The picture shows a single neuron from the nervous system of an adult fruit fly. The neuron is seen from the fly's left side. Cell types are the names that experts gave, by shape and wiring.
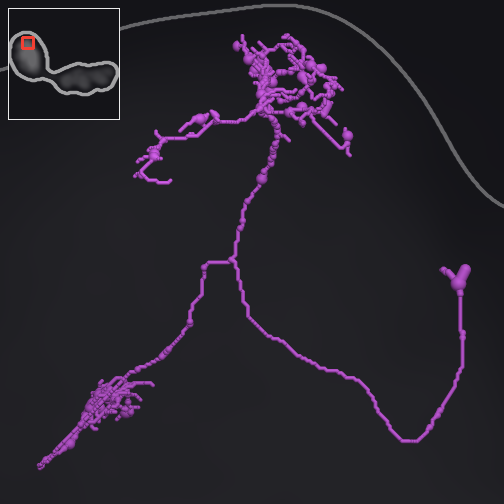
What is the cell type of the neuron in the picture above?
FB9C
